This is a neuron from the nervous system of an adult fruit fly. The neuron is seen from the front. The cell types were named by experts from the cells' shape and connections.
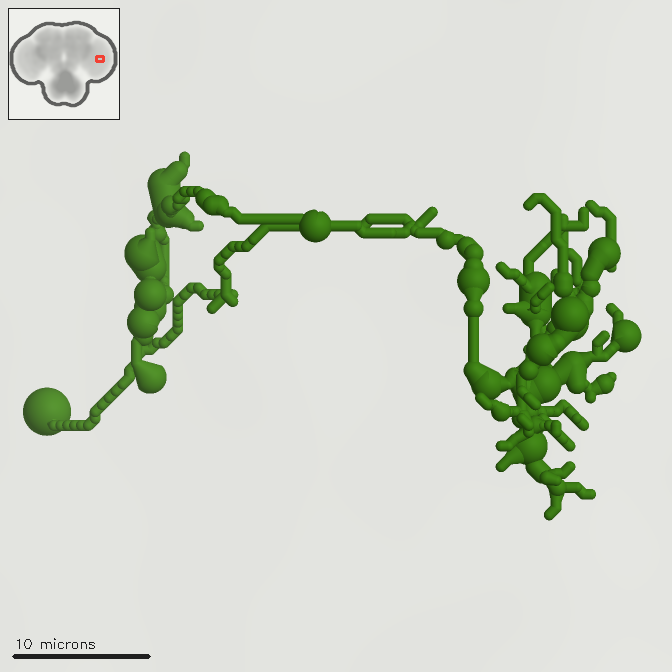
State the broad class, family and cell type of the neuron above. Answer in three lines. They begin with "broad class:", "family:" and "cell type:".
broad class: optic-lobe intrinsic neuron
family: T
cell type: T4d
